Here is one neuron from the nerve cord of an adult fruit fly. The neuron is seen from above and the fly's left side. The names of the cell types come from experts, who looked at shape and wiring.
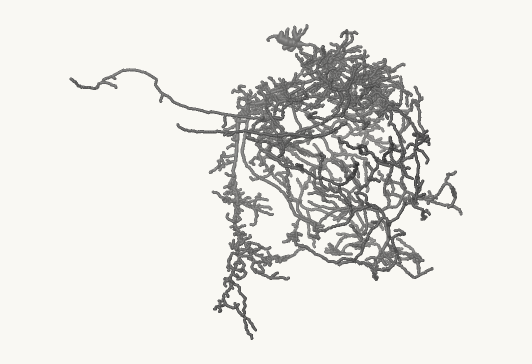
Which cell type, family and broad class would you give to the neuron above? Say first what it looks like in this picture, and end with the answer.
The picture shows more than a hundred branch ends. As drawn here it is about as wide as it is tall. The cell type is IN09A001. The family is hemilineage 09A. It is a nerve-cord intrinsic neuron.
